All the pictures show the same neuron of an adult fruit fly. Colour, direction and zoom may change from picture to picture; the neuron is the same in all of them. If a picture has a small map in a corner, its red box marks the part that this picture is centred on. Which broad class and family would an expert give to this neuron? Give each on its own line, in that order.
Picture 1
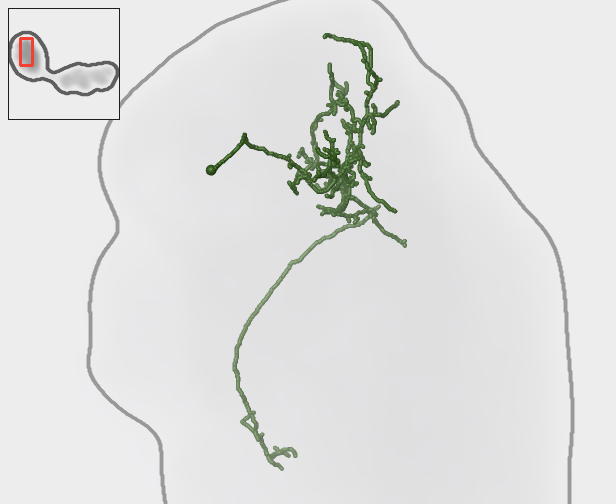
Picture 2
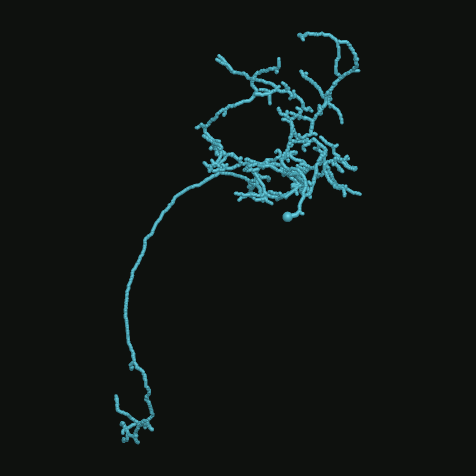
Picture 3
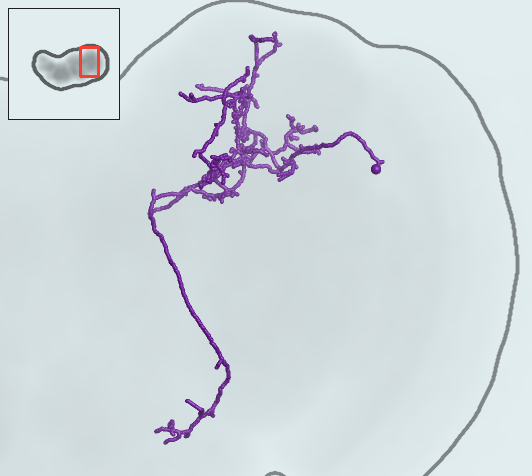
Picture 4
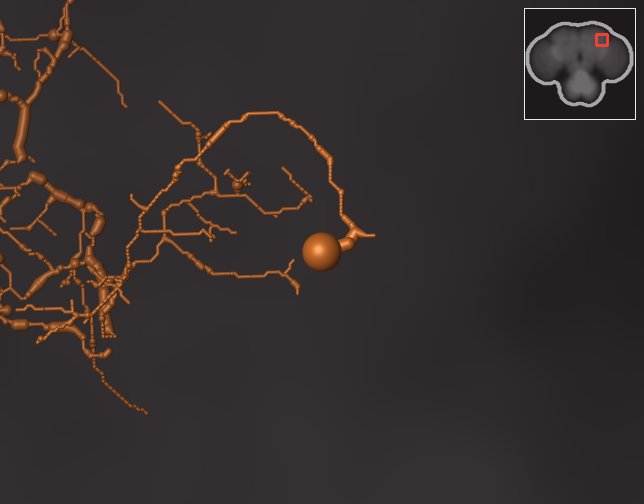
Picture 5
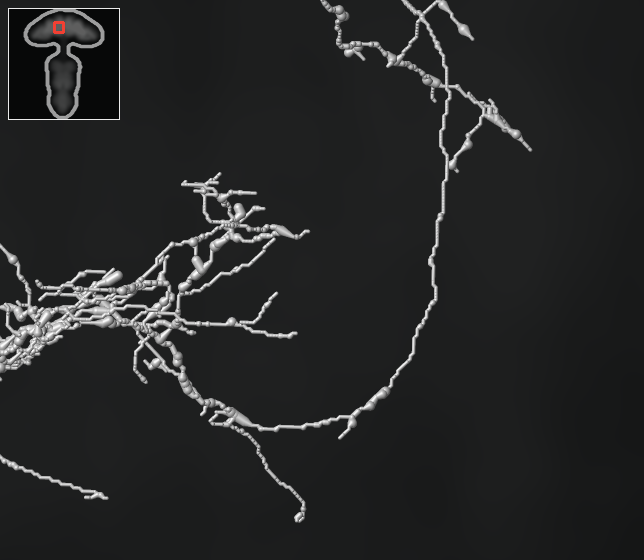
central-brain intrinsic neuron
hemilineage VLPd1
